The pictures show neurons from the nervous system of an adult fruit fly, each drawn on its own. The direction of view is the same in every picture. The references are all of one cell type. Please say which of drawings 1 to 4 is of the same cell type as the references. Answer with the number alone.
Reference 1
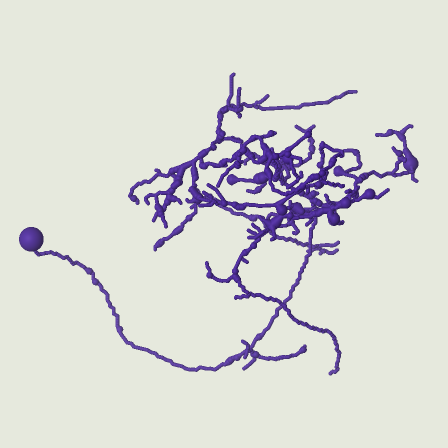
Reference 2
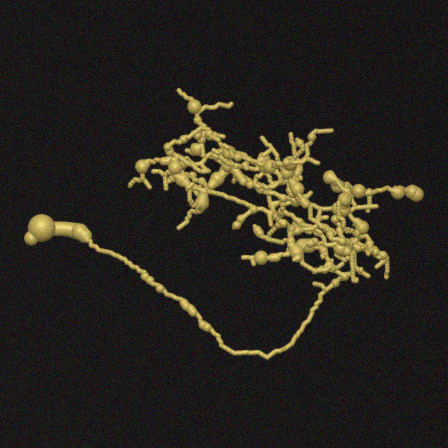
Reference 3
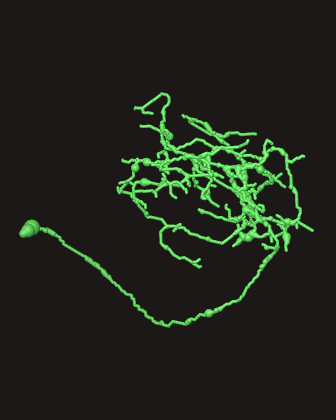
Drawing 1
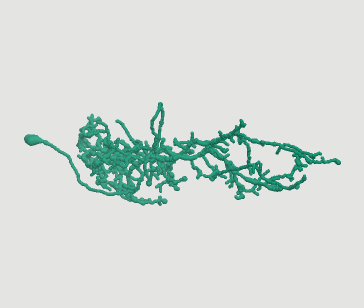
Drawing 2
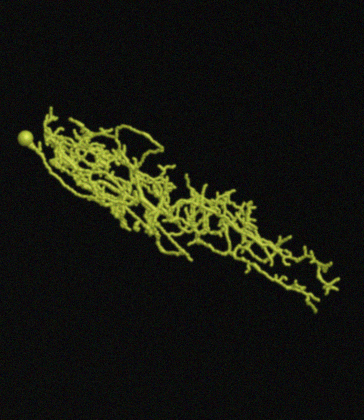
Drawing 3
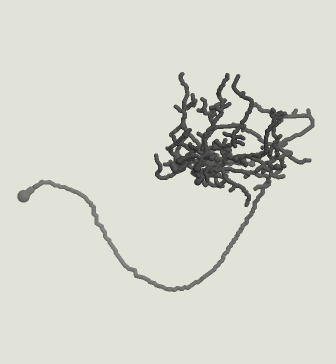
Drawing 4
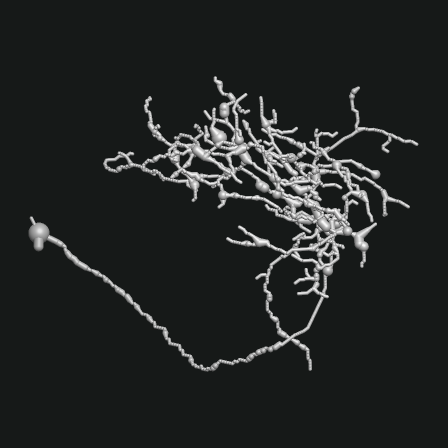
4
